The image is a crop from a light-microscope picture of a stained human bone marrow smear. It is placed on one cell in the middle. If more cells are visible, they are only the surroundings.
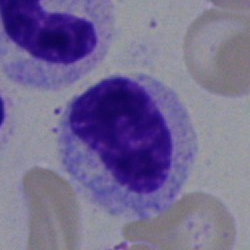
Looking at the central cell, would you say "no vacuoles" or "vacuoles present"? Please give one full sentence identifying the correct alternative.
There is no vacuole to be seen in its cytoplasm.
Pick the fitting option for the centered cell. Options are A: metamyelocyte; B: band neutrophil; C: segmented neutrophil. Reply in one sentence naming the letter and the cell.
The cell occupying the centre is a metamyelocyte; option A is thus the correct choice.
